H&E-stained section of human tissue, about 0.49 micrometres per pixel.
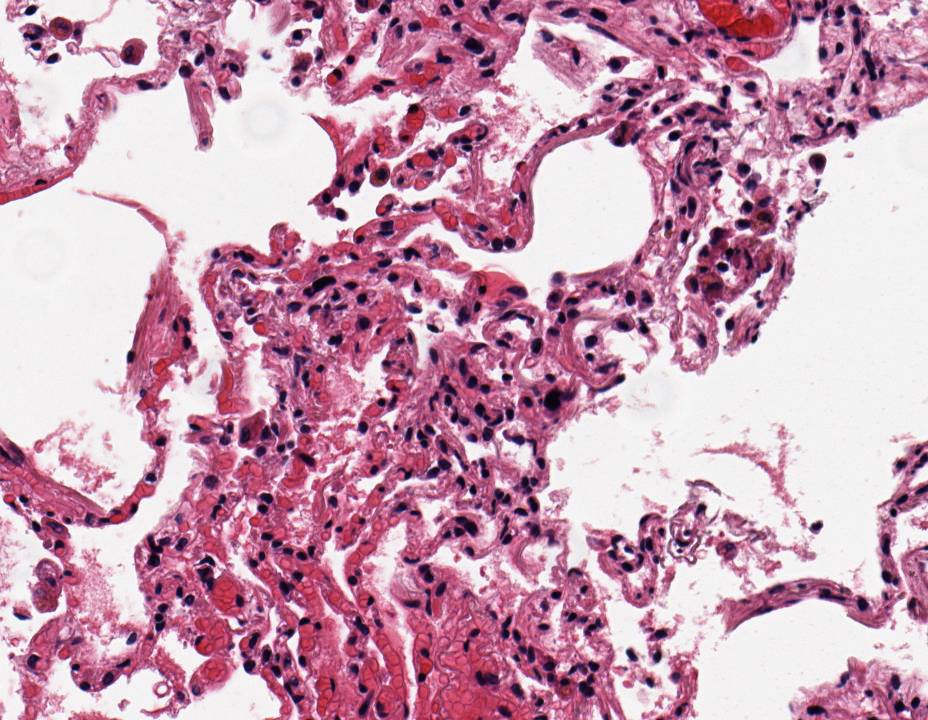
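Lung. Flattened cells with thin, elongated dark nuclei line walls facing the empty spaces. Round, bright red, anucleate red blood cells lie in rows and clumps in wall vessels. The central band has thickened walls crowded with small, dark, oval nuclei. No glands or cartilage appear.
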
